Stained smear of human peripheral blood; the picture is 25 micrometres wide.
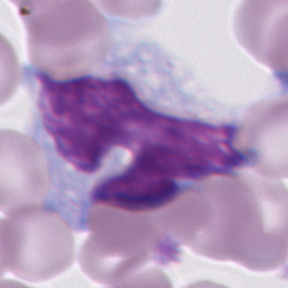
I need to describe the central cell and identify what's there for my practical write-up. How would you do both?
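The nucleus shows a deep cleft near its middle that opens downward, and its right end tapers to a pointed tip. The cytoplasm is pale greyish-blue, with no coarse distinct granules. This cell is a monocyte.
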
